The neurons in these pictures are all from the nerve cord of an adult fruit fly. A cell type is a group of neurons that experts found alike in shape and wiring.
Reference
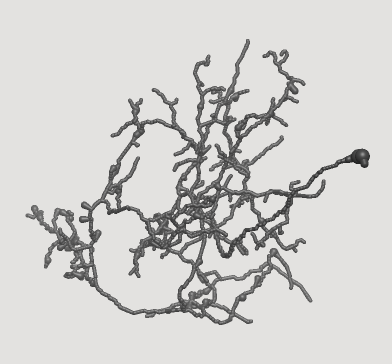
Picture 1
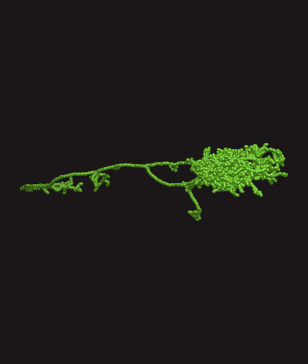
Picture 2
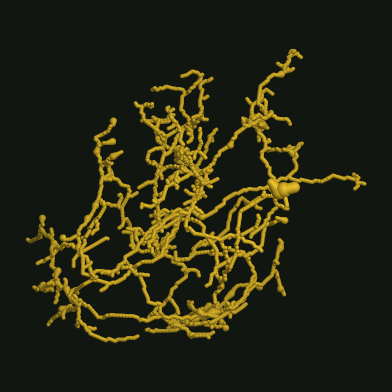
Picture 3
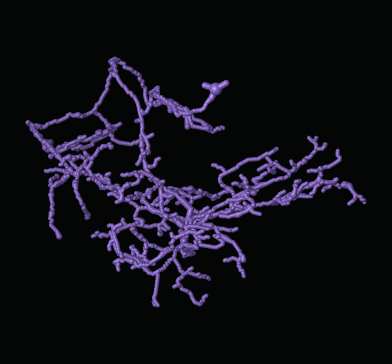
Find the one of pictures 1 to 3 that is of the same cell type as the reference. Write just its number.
1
